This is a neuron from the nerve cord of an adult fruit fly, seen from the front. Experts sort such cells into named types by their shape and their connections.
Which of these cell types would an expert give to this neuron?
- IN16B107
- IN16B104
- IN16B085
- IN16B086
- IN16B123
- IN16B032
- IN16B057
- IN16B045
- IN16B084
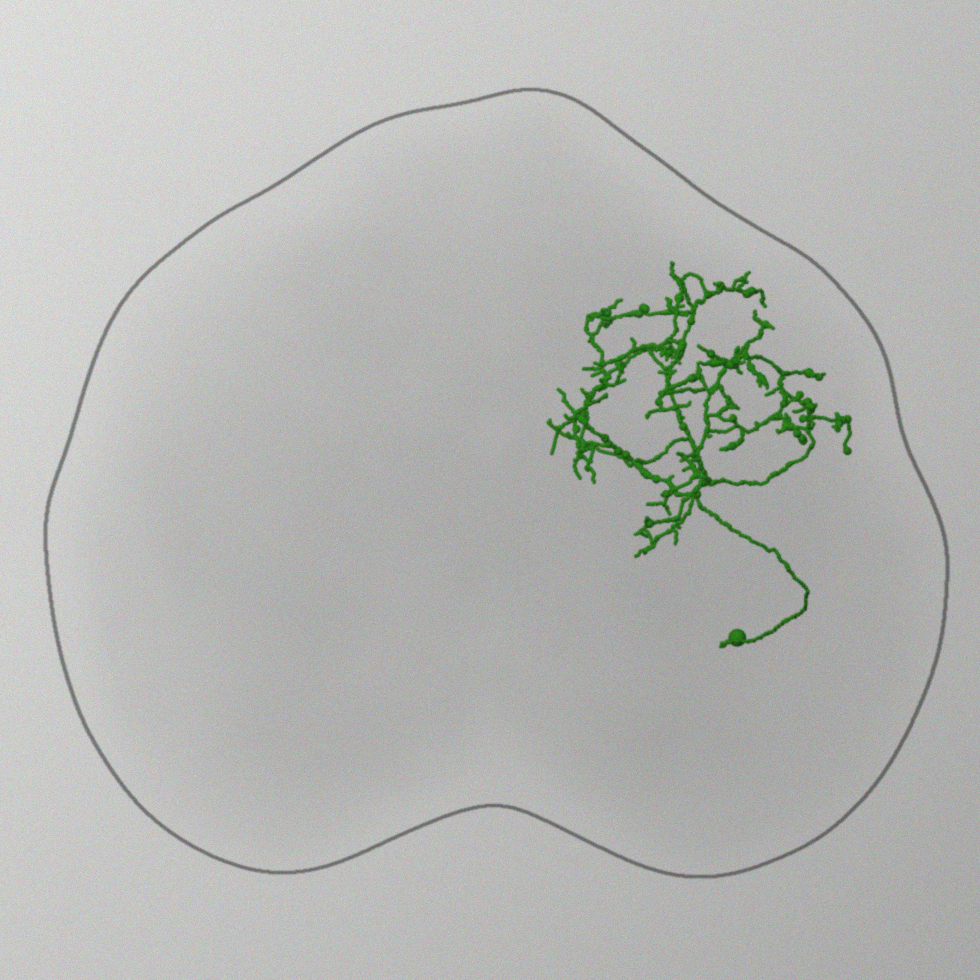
IN16B085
